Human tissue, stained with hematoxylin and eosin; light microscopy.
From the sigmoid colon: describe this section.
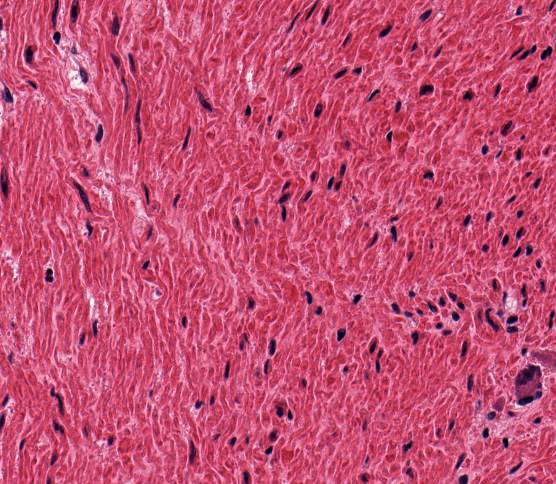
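Take in the whole field first: it is one solid sheet of closely packed spindle cells, with no glands or lumens. In the left half, the cells run in long parallel bundles, mostly from top to bottom. Move to the right half and you'll see them cut more obliquely or across, which is why their nuclei look short and oval. Throughout, the cytoplasm is strongly pink and fibrillar.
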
